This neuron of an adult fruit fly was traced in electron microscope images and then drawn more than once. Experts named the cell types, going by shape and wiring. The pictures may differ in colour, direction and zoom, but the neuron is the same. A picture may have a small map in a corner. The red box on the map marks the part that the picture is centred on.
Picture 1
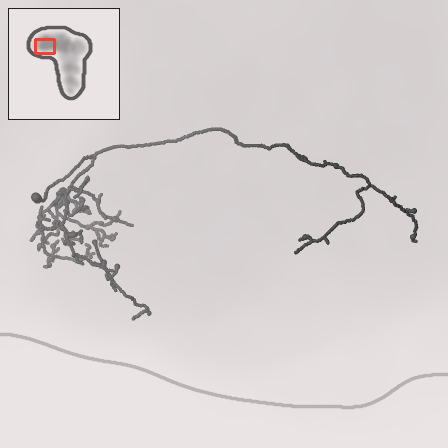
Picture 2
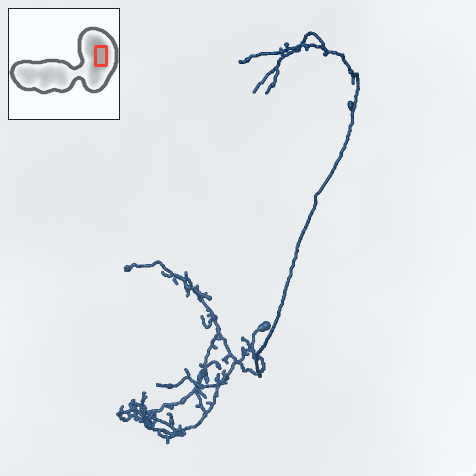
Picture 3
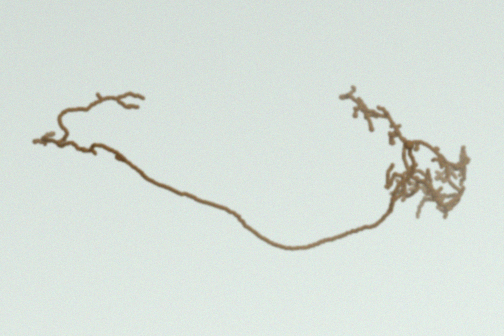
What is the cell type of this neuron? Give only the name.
LHAD1b4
